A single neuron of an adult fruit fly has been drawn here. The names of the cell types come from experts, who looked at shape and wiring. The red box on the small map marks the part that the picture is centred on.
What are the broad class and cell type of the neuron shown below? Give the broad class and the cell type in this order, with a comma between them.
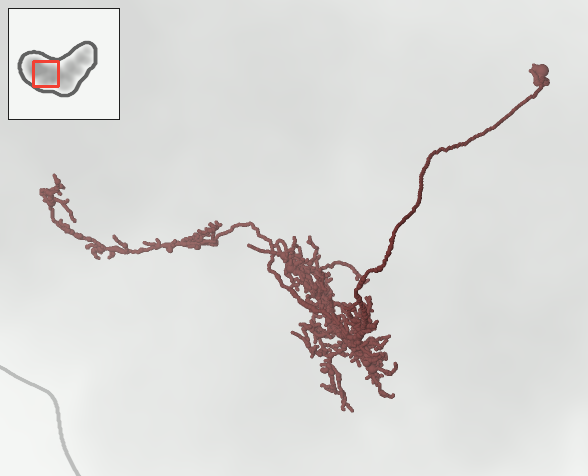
central-brain intrinsic neuron, VES079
